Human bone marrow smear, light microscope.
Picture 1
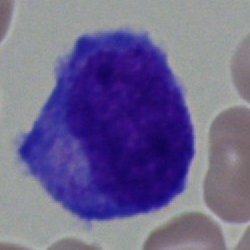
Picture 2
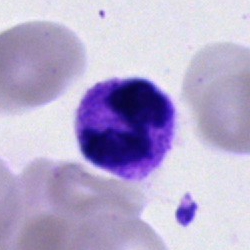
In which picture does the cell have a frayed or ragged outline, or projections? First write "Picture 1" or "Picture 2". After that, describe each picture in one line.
Picture 1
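What picture 1 shows: The cell outline is roughly rounded but irregular and slightly ragged.
What picture 2 shows: The cell has a round, smooth outline.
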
